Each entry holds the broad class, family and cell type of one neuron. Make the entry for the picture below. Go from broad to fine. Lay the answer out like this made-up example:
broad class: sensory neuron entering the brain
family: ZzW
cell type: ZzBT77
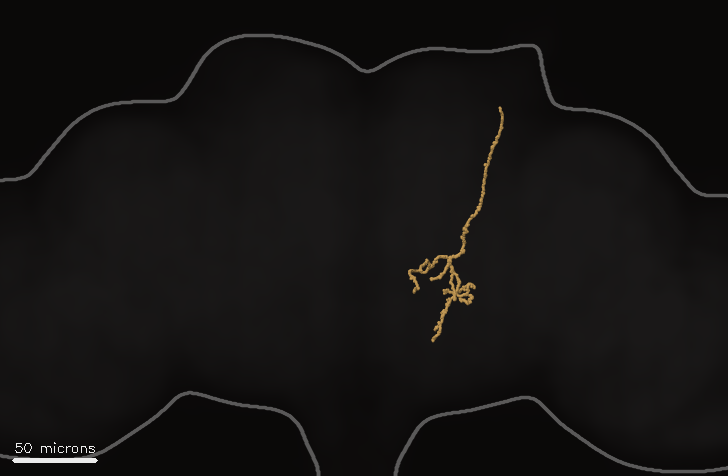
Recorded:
broad class: sensory neuron entering the brain
family: class mechanosensory
cell type: JO-EV3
